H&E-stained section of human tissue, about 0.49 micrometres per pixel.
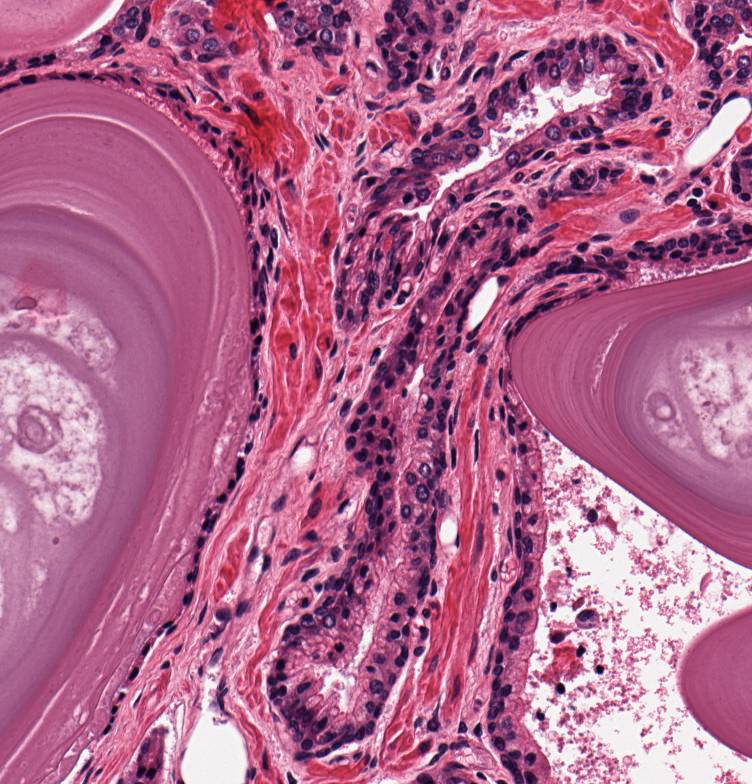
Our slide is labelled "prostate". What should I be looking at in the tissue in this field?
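In favour of prostate: large pink bodies with concentric laminated rings lie at the left and right edges.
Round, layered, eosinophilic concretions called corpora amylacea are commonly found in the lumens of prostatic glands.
Bright red fibre bundles run roughly top to bottom along the central band.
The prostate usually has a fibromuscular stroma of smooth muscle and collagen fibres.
Less typical: the elongated glands there have narrow slit-like lumens, lined by cells with dark oval nuclei.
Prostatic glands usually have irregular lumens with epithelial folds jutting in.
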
